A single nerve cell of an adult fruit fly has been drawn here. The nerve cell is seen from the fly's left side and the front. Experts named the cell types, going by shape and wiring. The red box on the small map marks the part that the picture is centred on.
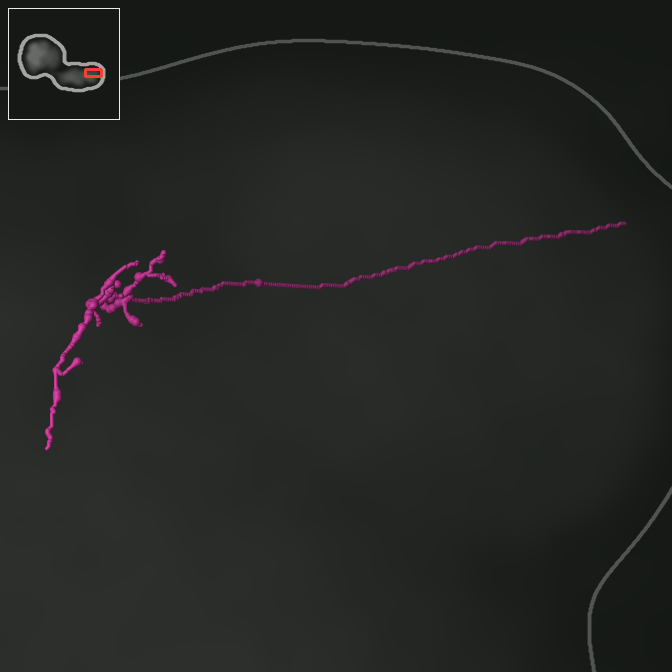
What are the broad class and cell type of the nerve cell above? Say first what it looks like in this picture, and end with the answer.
No cell body is drawn. There are a dozen or fewer branch ends. It is a sensory neuron entering the nerve cord. Its cell type is SNxx01.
